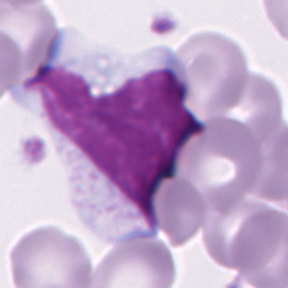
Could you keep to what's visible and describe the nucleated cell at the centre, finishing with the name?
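The nucleus occupies roughly half of the cell's area. The cytoplasm is pale greyish-blue and contains fine, dust-like lilac granules. A few small clear spots sit in the cytoplasm just above the nucleus. This is a large granular lymphocyte.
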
